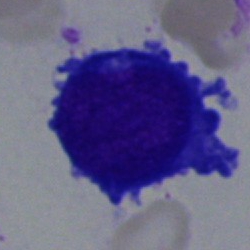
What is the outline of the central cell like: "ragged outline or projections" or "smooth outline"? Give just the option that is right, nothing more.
Ragged outline or projections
